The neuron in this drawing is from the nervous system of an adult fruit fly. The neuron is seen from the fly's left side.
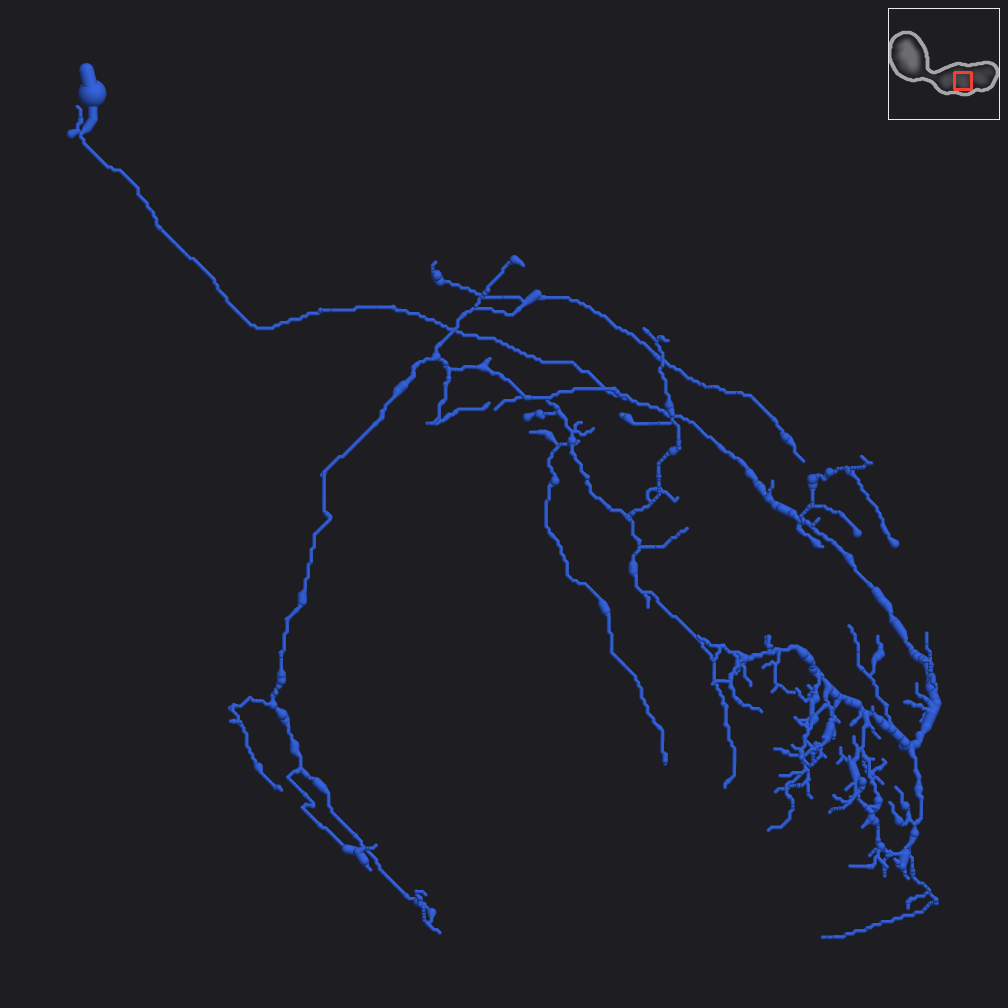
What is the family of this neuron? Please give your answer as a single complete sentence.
The neuron is assigned to family hemilineage 17A.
